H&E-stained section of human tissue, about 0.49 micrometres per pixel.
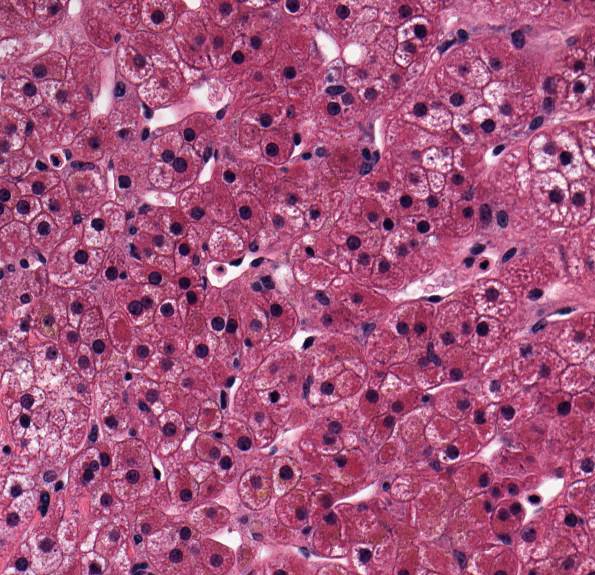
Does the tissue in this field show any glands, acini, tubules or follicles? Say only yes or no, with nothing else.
No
